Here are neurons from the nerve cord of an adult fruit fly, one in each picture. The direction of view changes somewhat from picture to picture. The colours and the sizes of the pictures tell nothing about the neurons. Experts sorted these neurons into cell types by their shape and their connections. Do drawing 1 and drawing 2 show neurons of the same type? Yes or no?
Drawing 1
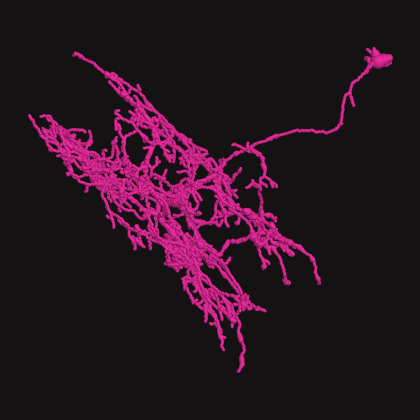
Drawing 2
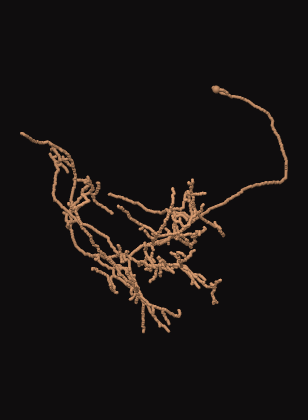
no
